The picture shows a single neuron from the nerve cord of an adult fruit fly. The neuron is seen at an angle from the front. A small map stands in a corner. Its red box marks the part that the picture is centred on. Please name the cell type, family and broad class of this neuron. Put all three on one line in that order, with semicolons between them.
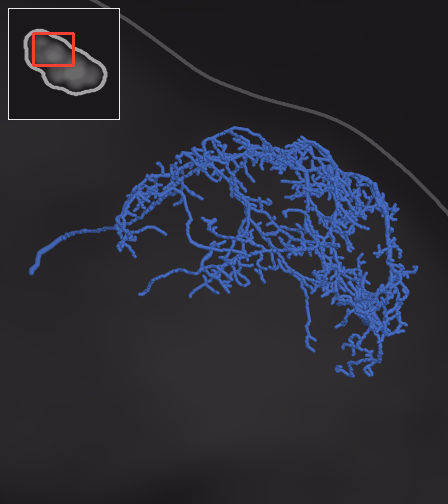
Sternal posterior rotator MN; hemilineage 20B.21B.22B; motor neuron of the nerve cord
